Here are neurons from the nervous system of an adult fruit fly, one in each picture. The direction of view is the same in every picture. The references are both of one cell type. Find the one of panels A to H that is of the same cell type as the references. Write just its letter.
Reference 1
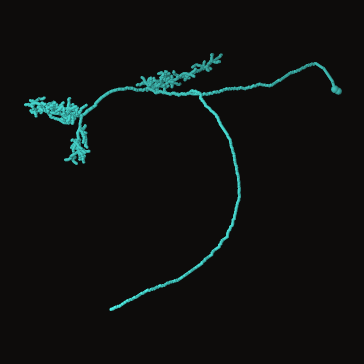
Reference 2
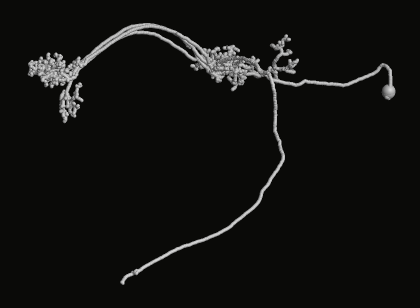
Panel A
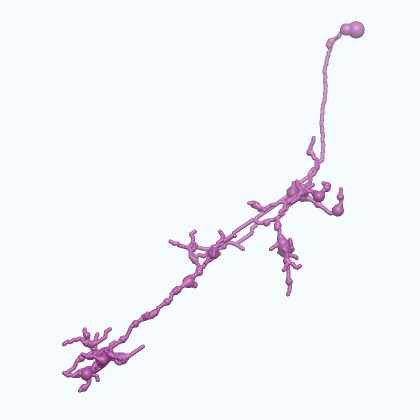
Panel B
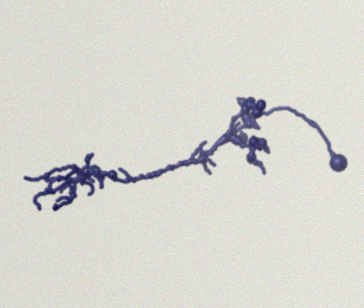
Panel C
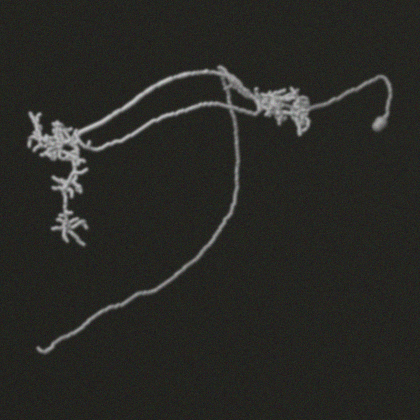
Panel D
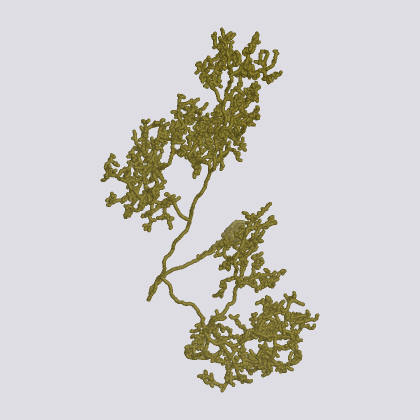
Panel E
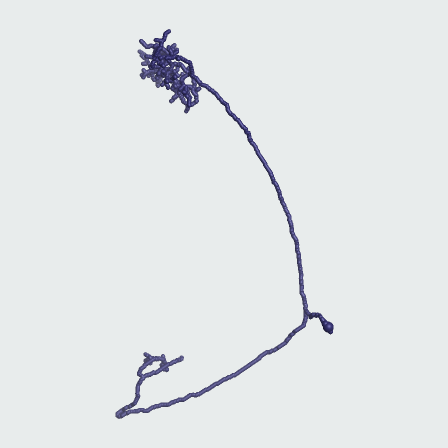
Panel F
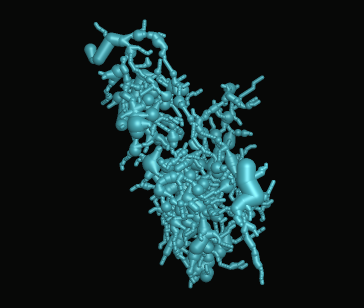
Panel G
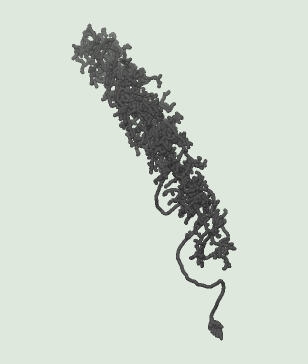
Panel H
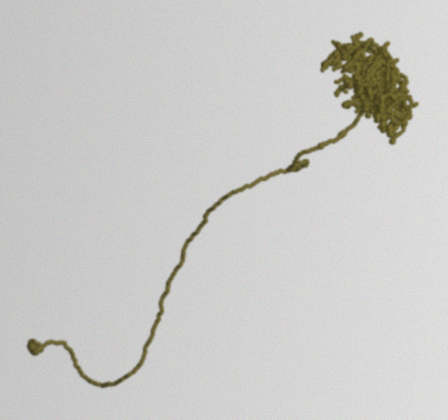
C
